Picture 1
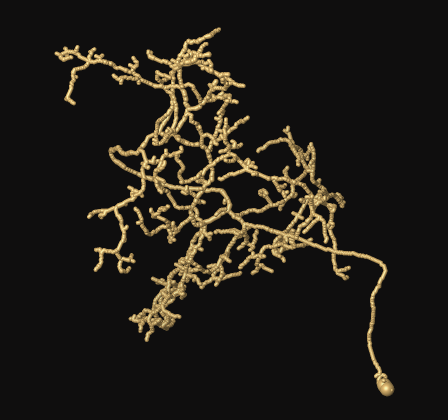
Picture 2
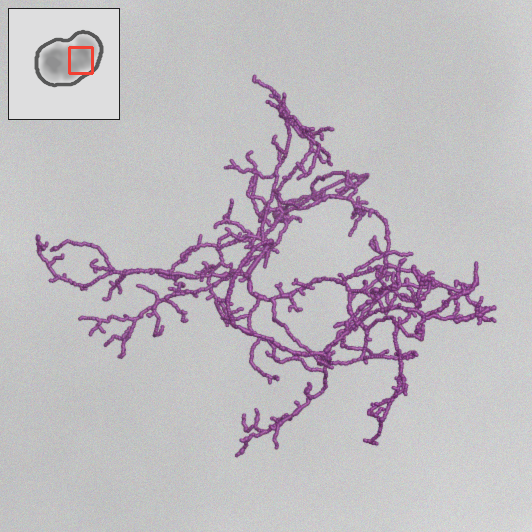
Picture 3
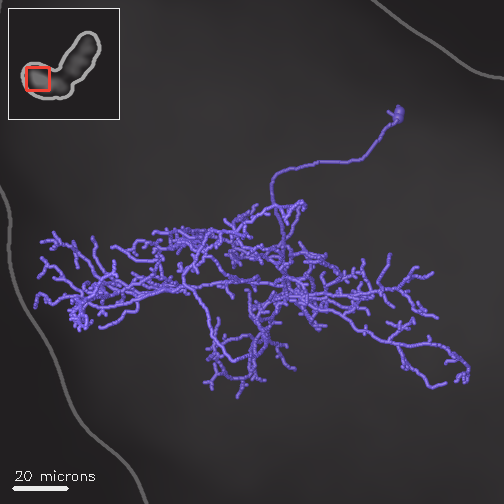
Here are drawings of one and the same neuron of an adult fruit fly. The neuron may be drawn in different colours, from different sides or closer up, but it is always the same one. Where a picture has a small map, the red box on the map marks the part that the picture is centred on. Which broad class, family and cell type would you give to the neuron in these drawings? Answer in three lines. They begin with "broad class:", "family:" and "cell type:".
broad class: central-brain intrinsic neuron
family: hemilineage VLPl&p1_posterior
cell type: aIPg2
